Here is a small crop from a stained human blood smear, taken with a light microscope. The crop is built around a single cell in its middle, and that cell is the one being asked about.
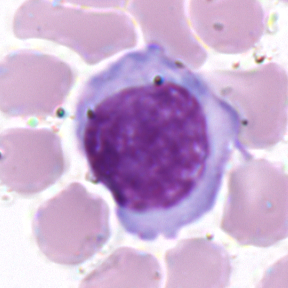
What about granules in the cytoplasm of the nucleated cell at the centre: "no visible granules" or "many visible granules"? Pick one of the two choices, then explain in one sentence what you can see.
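No visible granules. No granules are visible in the cytoplasm.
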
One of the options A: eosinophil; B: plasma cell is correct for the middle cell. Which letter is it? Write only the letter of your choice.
B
